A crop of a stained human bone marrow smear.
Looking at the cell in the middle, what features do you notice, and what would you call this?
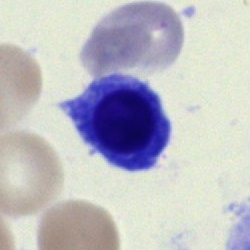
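The cytoplasm is deep blue and widest on the left side of the nucleus. Neither granules nor vacuoles are visible in it. This is an erythroblast.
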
